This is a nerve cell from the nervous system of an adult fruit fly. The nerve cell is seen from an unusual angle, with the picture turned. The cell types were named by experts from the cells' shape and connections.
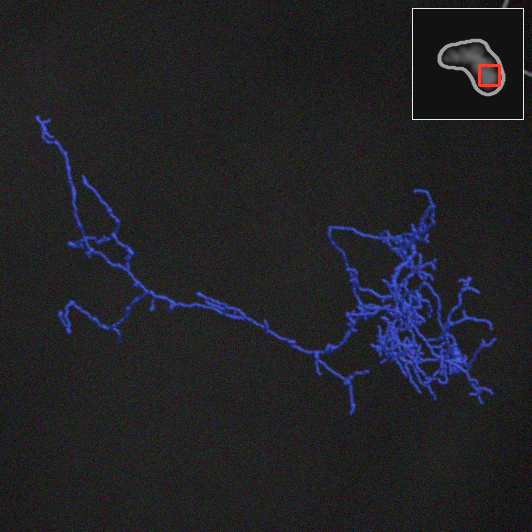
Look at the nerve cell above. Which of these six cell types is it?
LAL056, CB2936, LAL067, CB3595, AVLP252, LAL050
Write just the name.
CB3595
